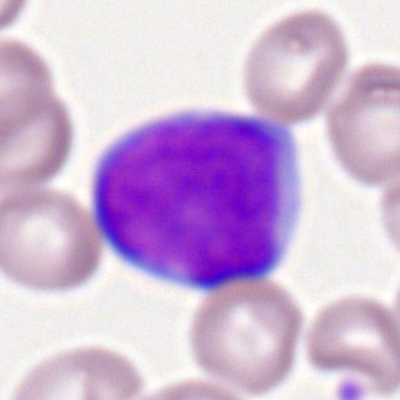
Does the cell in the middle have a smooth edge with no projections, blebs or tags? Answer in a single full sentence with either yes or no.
Yes, along its outline the cell is smooth, with no projections.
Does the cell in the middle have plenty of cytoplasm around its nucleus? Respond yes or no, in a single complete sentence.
No, in this cell the cytoplasm is scant.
